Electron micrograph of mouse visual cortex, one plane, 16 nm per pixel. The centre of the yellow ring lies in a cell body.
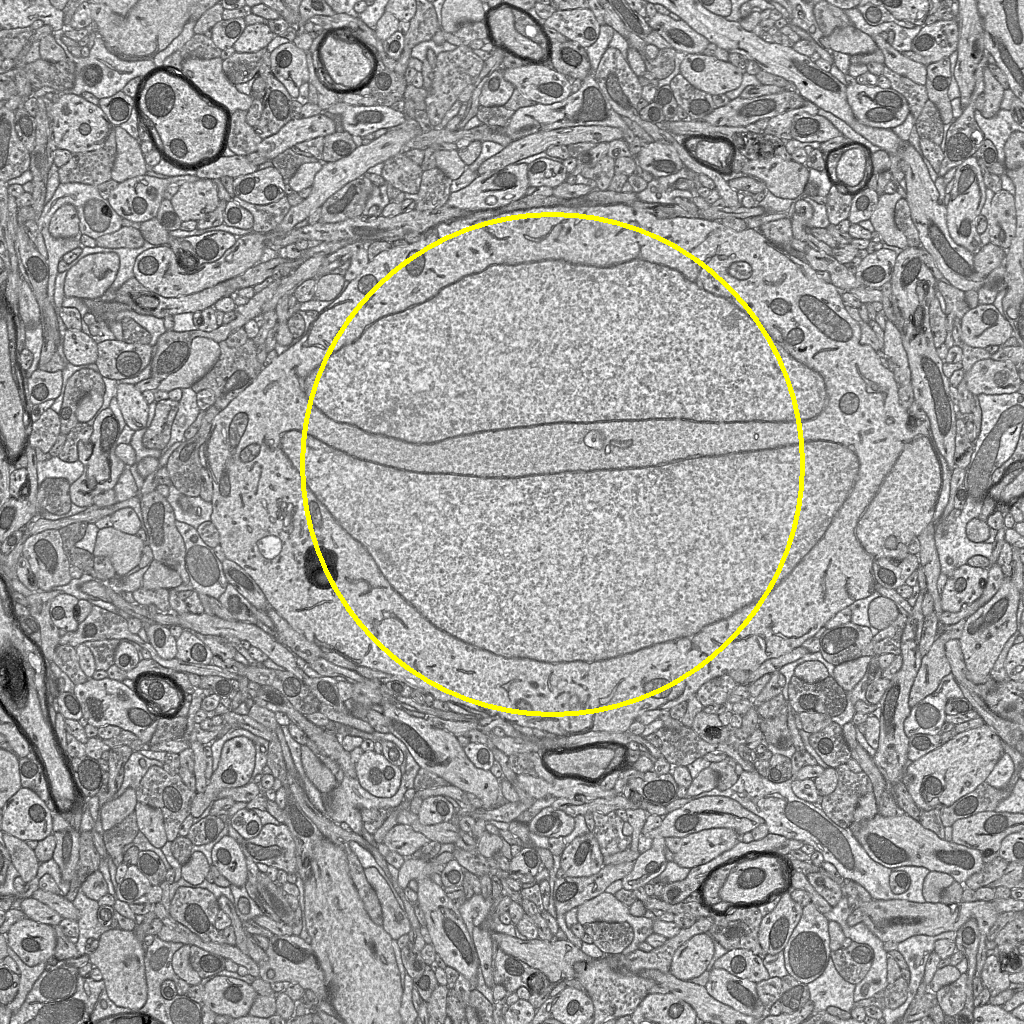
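Excitatory neuron, the marked cell in this electron micrograph of mouse visual cortex. Notice the narrow band edged by two dark membranes running horizontally across the nuclear profile, splitting it into upper and lower parts. Chromatin stays finely granular and evenly spread, no dark clumps along the envelope, and neither part shows a nucleolus. The cytoplasm has only scattered small organelles, no stacked rough endoplasmic reticulum.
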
